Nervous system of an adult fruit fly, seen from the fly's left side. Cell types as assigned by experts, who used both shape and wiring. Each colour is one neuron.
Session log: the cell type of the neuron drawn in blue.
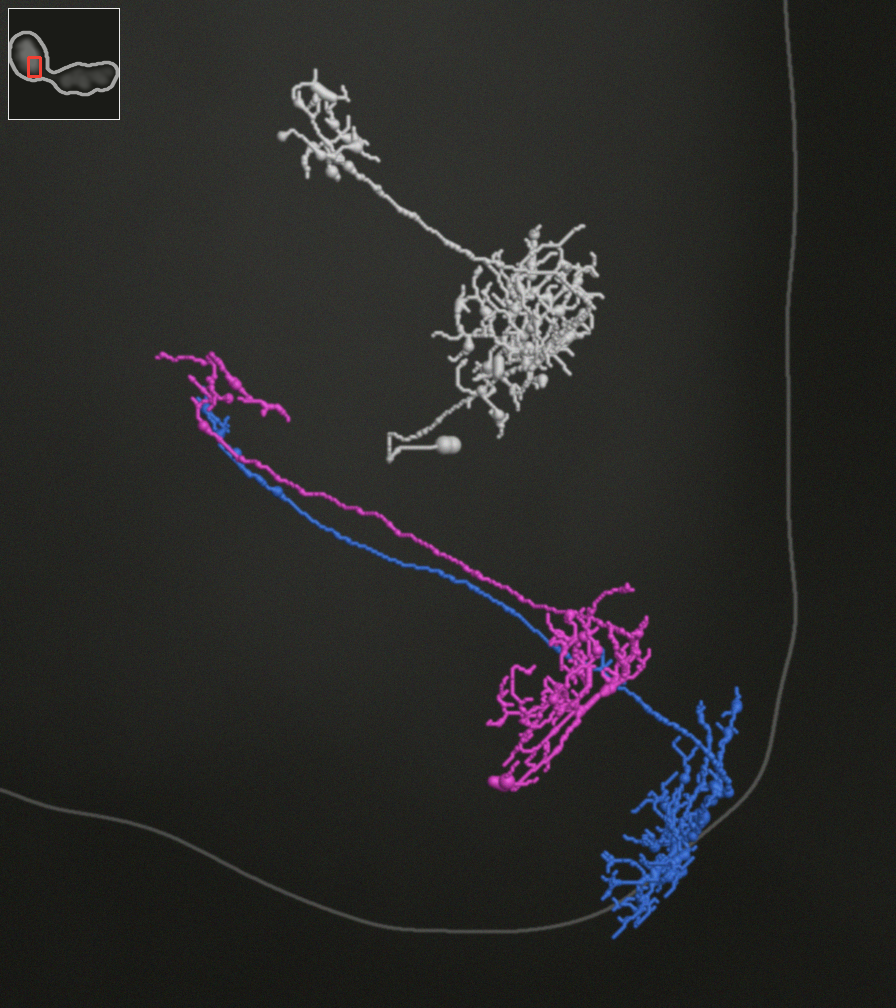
TmY10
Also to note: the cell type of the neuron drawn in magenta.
Tm26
